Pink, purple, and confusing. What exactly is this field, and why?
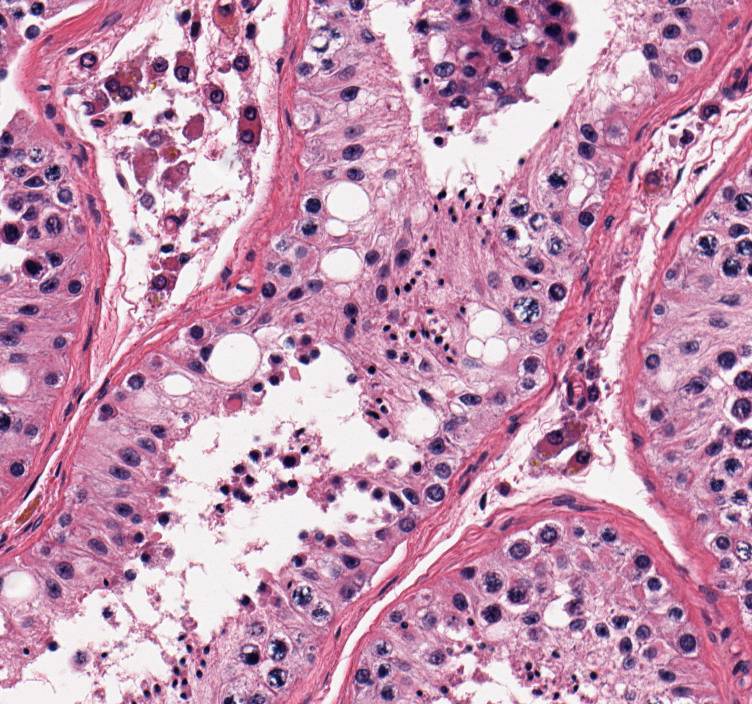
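Answer: seminiferous tubule, several closely packed profiles separated by narrow bands of pink connective tissue. Each is lined by a stratified epithelium of germ cells several layers deep, from wall toward lumen. Large round spermatocytes with coarse, clumped dark chromatin fill the middle layers at the right and bottom; small dark elongated spermatid heads cluster toward the central tubule's lumen.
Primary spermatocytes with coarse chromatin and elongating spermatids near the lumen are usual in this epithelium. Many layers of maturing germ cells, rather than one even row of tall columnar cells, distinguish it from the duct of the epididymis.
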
